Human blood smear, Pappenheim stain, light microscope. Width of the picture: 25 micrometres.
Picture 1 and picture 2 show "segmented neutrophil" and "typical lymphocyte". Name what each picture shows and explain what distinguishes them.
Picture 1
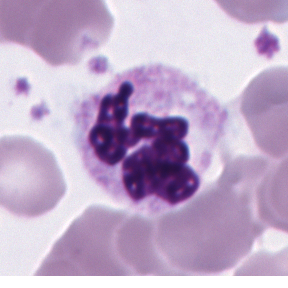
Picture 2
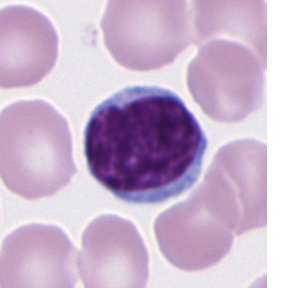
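The segmented neutrophil is in picture 1; the typical lymphocyte is in picture 2. Item one, the outline, is round and smooth in both cells. Item two, the nucleus: in the neutrophil it is split into several separate lobes, while in the lymphocyte it is oval, about 10 by 8 micrometres, and fills about 80% of a cell about 11 micrometres across.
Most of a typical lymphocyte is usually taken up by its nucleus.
Item three, the chromatin, is dark purple and coarsely clumped in each.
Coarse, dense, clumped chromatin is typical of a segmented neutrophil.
Item four, nucleoli, are not visible in the neutrophil, and no distinct ones can be seen in the lymphocyte.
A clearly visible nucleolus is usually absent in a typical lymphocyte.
Item five, the cytoplasm, is pale pink and surrounds the neutrophil's nucleus on all sides, but is pale blue in the lymphocyte, with no vacuoles.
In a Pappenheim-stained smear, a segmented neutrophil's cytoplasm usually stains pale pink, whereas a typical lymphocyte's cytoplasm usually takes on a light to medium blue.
Item six, granules: fine pinkish-lilac ones are scattered through the neutrophil's cytoplasm, and none are visible in the lymphocyte.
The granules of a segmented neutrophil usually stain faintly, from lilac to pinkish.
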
